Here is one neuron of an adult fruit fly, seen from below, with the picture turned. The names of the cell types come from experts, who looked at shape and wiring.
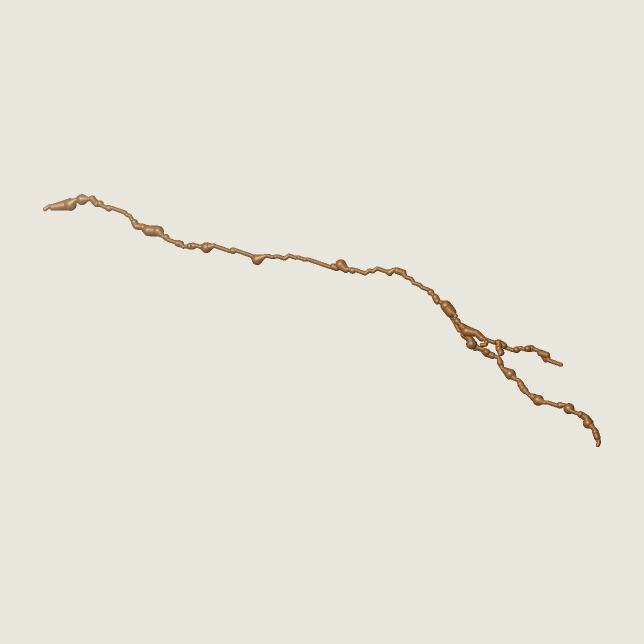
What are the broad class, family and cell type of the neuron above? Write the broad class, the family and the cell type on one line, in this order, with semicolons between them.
sensory neuron entering the brain; class mechanosensory; JO-B1_a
